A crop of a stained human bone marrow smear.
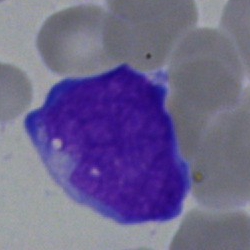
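blast here, with its nucleus filling most of the cell. The cytoplasm is scant and deep blue, its rim widest along the left side. You'll also spot two small clear vacuoles in the left part of the cell.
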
